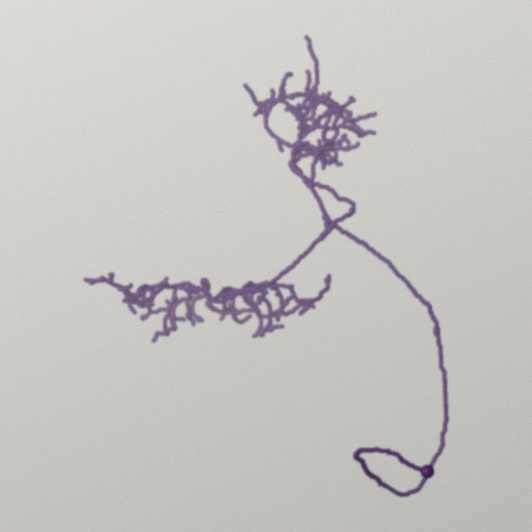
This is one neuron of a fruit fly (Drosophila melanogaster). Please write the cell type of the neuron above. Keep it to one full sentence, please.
The cell type that fits this neuron is FB2C.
